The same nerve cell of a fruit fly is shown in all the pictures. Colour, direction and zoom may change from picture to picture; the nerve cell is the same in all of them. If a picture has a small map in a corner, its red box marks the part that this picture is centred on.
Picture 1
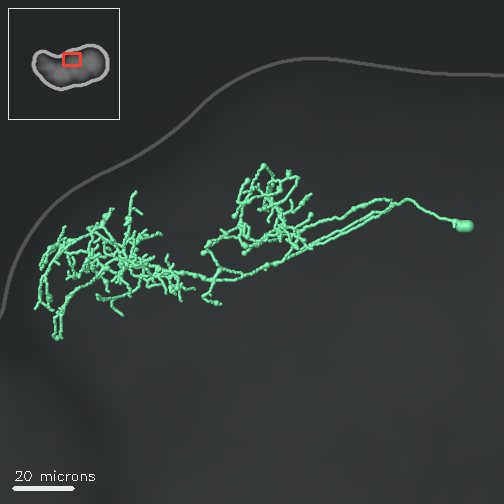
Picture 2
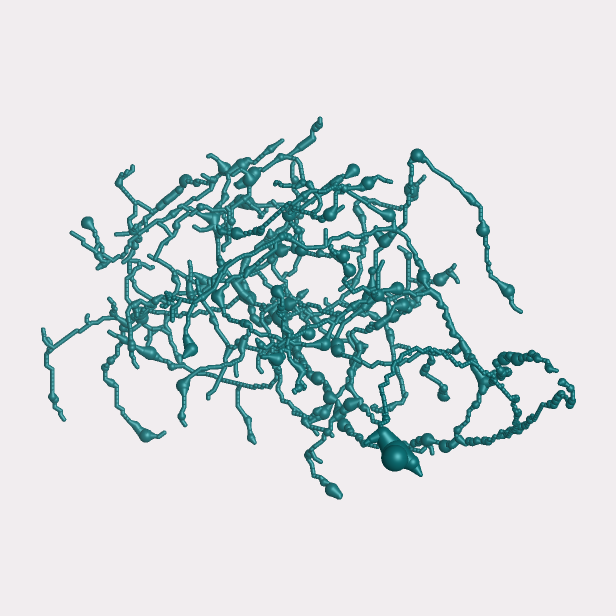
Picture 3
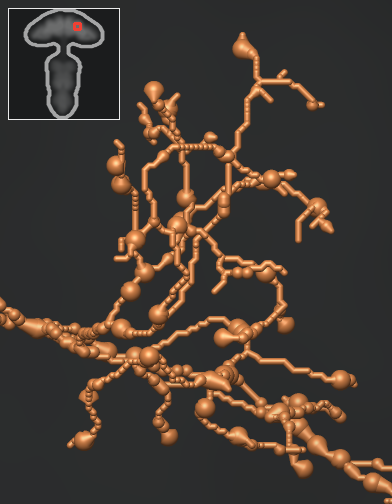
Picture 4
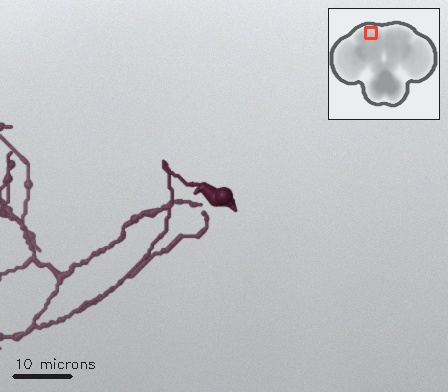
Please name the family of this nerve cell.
hemilineage LHd1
